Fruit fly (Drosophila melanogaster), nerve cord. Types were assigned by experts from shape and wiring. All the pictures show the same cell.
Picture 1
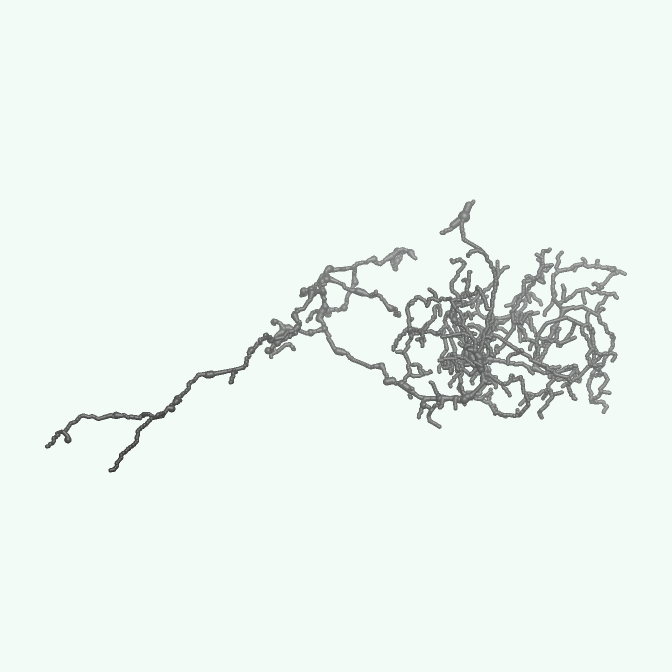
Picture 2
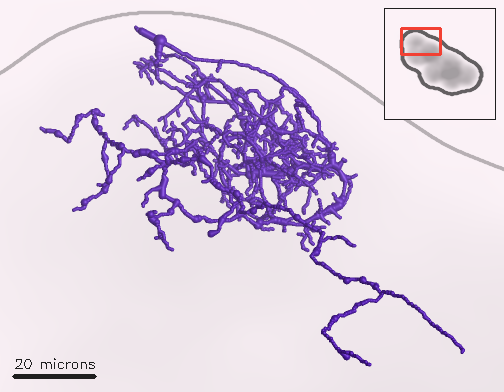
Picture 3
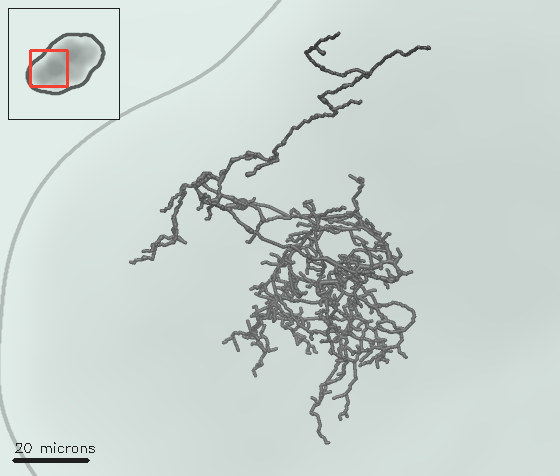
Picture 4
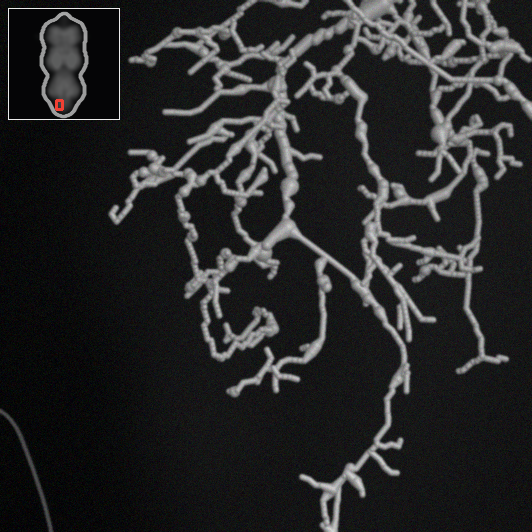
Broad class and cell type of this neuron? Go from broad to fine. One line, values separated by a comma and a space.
nerve-cord intrinsic neuron, INXXX315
